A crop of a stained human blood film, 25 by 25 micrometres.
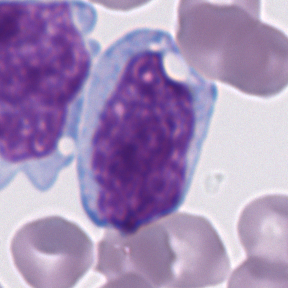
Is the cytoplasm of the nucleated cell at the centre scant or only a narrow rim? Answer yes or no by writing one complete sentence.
Yes, most of this cell is taken up by its nucleus.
